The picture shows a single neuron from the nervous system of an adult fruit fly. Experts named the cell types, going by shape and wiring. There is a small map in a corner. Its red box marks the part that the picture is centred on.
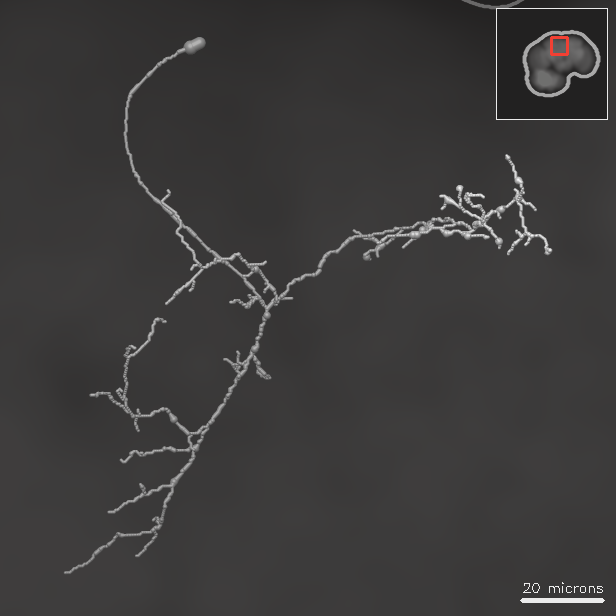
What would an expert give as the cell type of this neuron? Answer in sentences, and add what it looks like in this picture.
Its cell type is SMP429. It is a central-brain intrinsic neuron. From top to bottom in the picture it spans about 130 microns. Dozens of branch ends can be seen.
